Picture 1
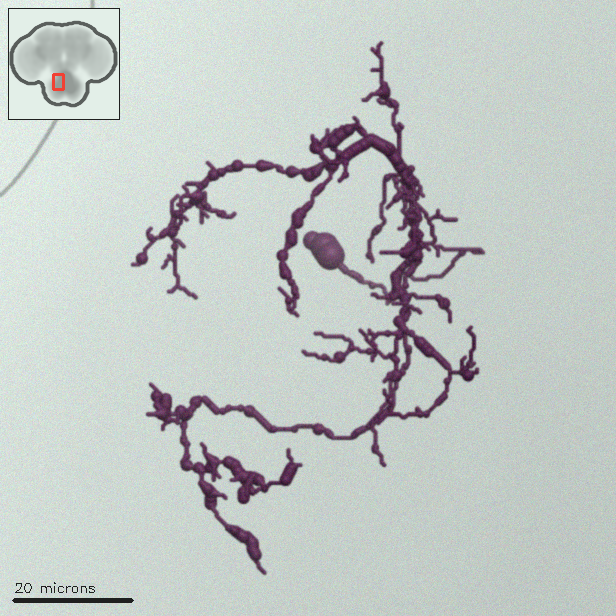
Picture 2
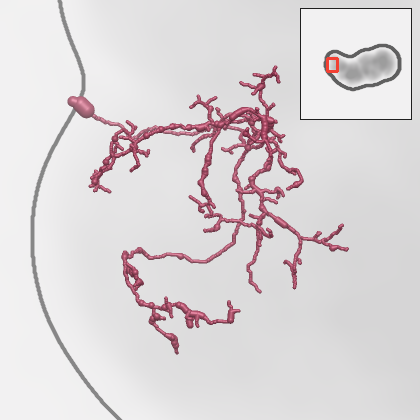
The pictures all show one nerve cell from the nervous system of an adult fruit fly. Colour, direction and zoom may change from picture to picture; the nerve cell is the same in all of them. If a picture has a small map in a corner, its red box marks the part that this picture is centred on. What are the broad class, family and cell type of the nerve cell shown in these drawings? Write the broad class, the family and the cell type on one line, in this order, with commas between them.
nerve-cord intrinsic neuron, hemilineage 20A.22A, IN20A.22A024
